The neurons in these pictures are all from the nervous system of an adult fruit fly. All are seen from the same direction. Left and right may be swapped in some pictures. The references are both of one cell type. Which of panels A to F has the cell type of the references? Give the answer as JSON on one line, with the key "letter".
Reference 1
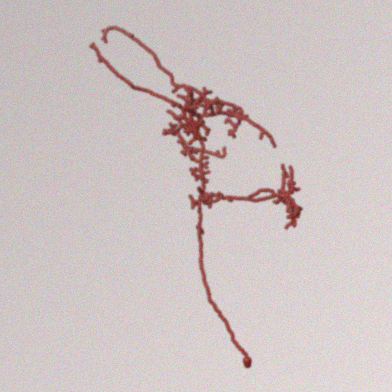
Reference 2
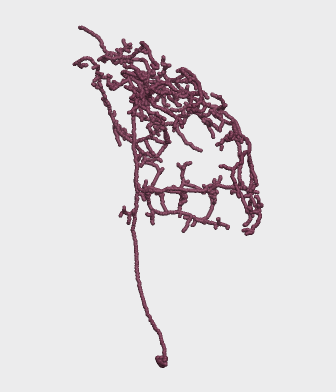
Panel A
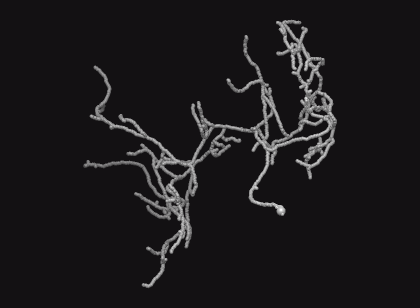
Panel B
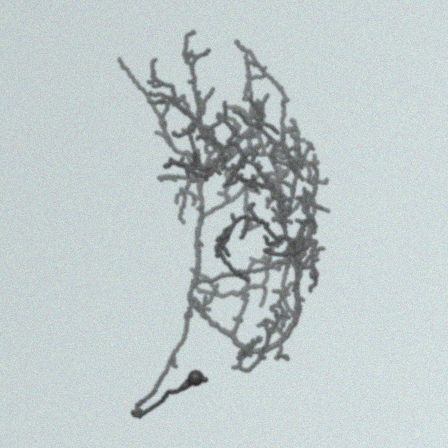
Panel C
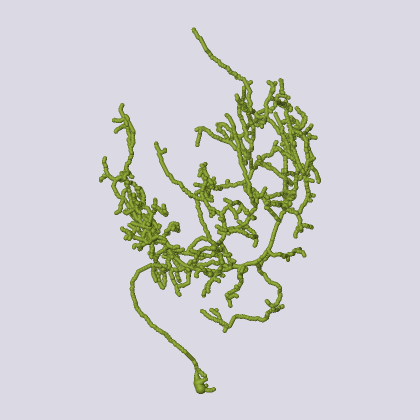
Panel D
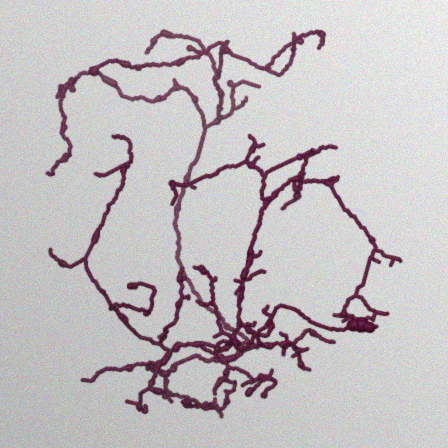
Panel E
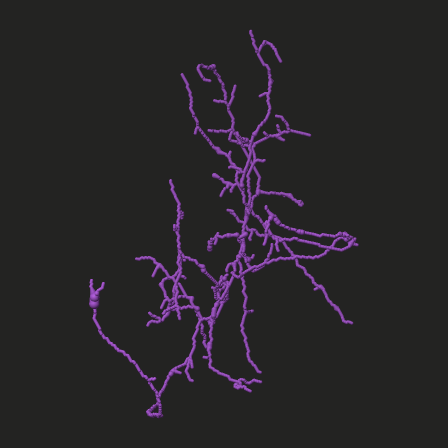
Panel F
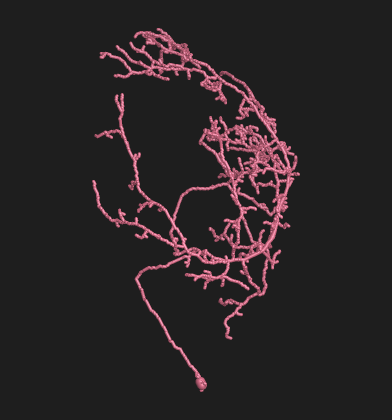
{"letter": "B"}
